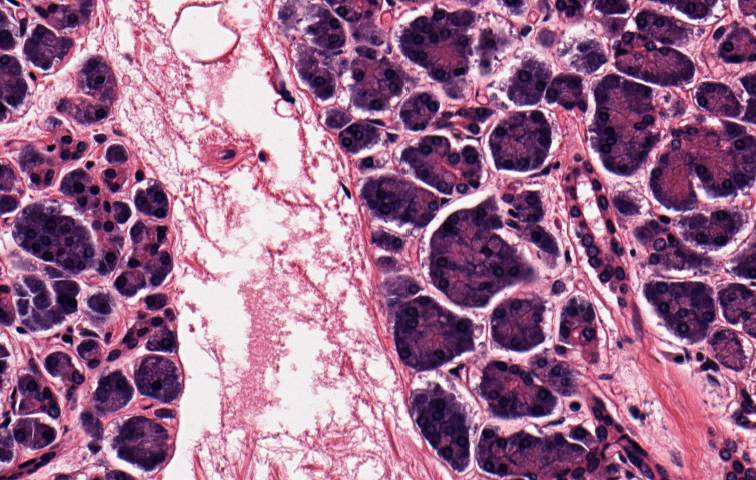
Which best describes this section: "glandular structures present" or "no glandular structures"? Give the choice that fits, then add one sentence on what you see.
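Glandular structures present. The acinar cells have small, round, dark nuclei.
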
